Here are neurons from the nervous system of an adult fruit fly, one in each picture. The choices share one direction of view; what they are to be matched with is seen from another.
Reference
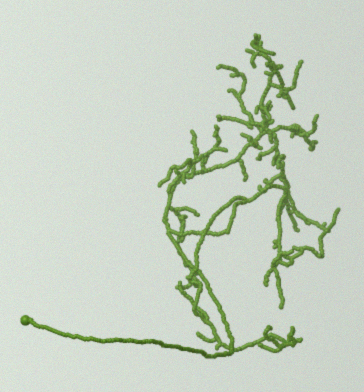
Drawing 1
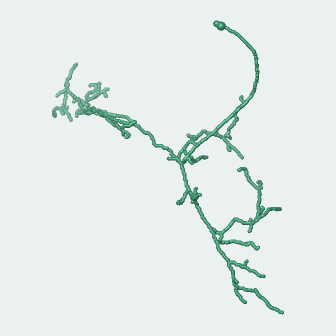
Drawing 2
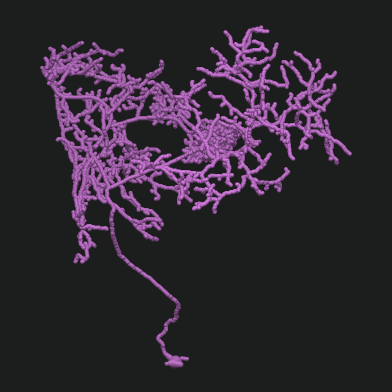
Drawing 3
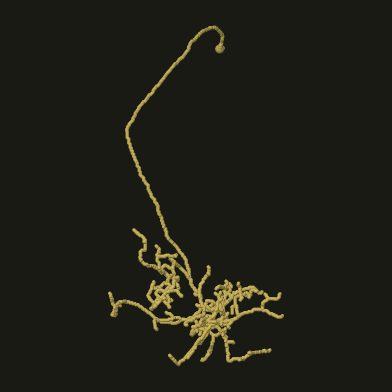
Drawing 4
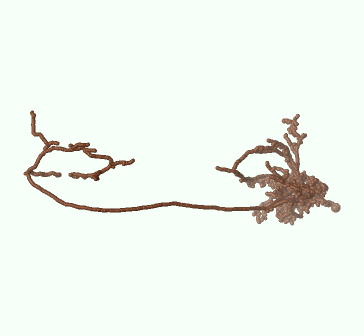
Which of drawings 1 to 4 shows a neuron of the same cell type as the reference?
3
